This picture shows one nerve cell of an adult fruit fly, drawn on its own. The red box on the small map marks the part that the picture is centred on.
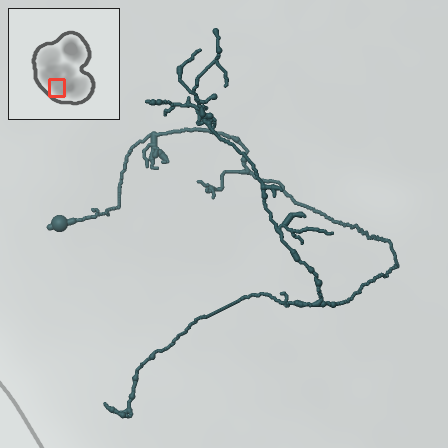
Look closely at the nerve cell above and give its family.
class Kenyon Cell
